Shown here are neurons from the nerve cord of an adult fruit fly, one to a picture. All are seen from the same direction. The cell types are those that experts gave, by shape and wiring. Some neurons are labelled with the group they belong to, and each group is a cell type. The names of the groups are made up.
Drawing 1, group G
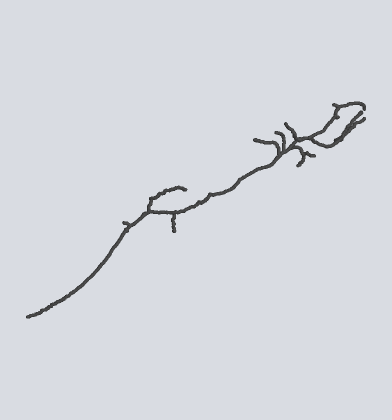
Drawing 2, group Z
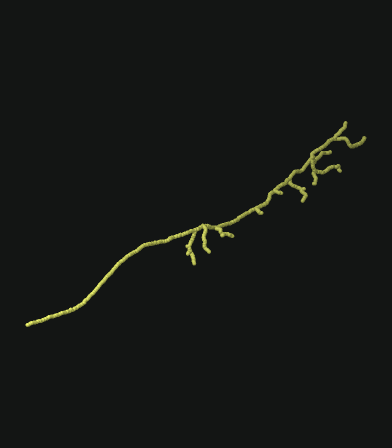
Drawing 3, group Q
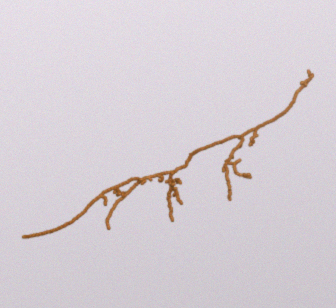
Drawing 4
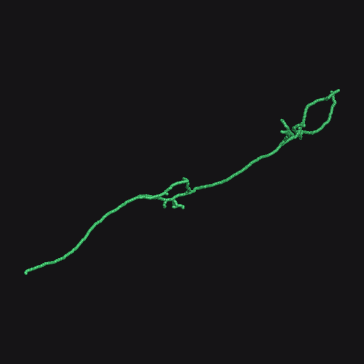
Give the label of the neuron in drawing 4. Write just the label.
group G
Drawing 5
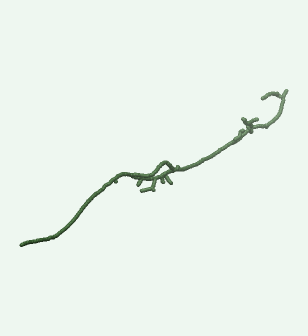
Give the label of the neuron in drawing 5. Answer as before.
group G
